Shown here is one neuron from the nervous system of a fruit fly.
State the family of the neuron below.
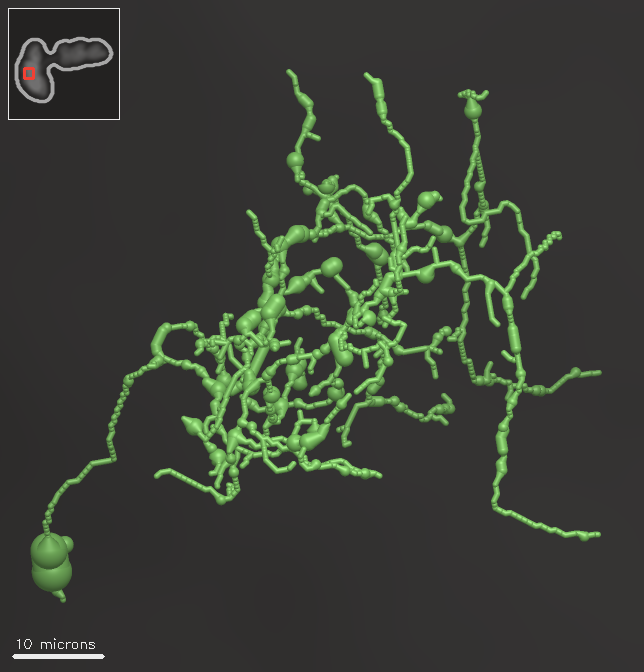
hemilineage TRdl_b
